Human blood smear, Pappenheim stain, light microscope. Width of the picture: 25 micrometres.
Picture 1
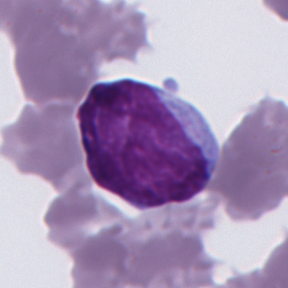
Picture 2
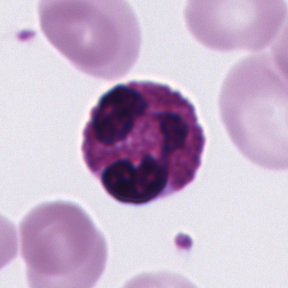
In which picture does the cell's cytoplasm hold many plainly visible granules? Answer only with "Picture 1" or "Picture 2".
Picture 2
